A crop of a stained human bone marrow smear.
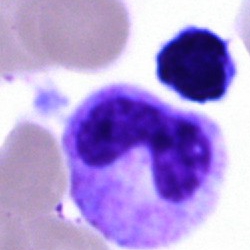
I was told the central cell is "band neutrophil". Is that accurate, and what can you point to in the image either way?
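The nucleus is bent into a horseshoe, its open side facing downward. No nucleoli can be seen in it. Around it, the cell outline is roundish and smooth, with no projections from the surface. Just off the upper right edge lies a smaller, darkly stained round cell. The name band neutrophil fits this cell, and monocyte does not.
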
